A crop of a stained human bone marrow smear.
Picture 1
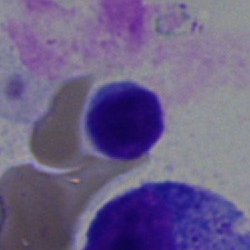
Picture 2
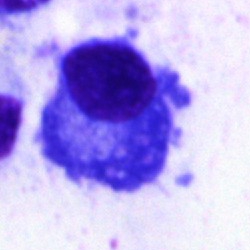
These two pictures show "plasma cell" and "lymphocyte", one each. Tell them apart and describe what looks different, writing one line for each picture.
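The cell in picture 1 is a lymphocyte. Little or no cytoplasm is visible around the nucleus.
The cell in picture 2 is a plasma cell. The cytoplasm is abundant and stains deep blue.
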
